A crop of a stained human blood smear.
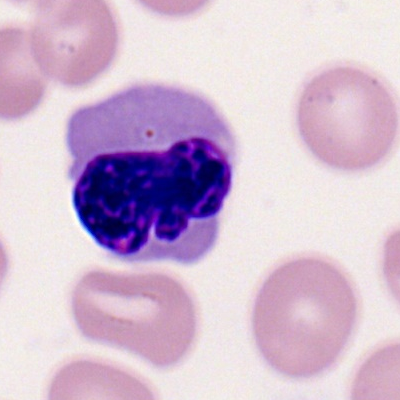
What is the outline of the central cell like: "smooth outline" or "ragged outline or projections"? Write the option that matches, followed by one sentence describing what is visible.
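Ragged outline or projections. The cell outline is irregular, with angular bulges along its upper edge.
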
